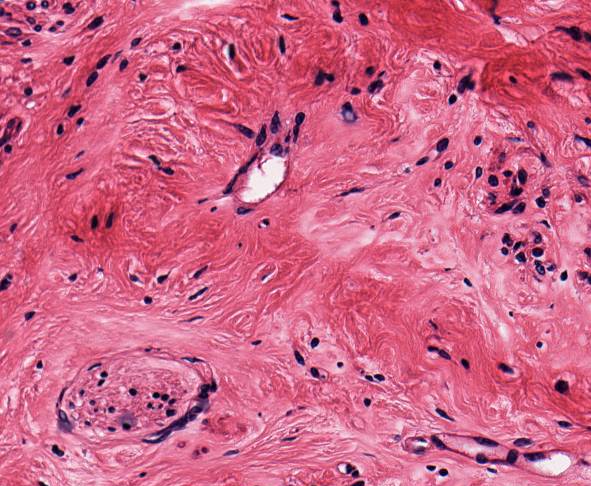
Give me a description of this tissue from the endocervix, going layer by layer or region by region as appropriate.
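Dense, strongly eosinophilic fibrous stroma occupies the whole field. Its collagen fibres form wavy bundles running in varying, interlacing directions. Stromal nuclei are sparse, small and dark, spindle-shaped to oval. A small cluster of round, dark nuclei sits at the right edge, slightly above the middle.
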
